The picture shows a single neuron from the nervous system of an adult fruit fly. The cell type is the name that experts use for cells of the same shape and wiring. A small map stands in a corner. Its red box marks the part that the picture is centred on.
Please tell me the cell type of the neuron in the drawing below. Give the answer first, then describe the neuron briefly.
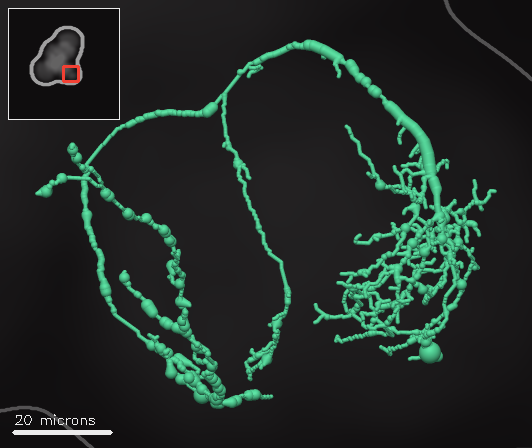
The cell type is INXXX332. It is a nerve-cord intrinsic neuron. Its cell body lies at the lower right of the picture. By the scale bar it is about 95 microns wide in this view. The picture shows dozens of branch ends.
